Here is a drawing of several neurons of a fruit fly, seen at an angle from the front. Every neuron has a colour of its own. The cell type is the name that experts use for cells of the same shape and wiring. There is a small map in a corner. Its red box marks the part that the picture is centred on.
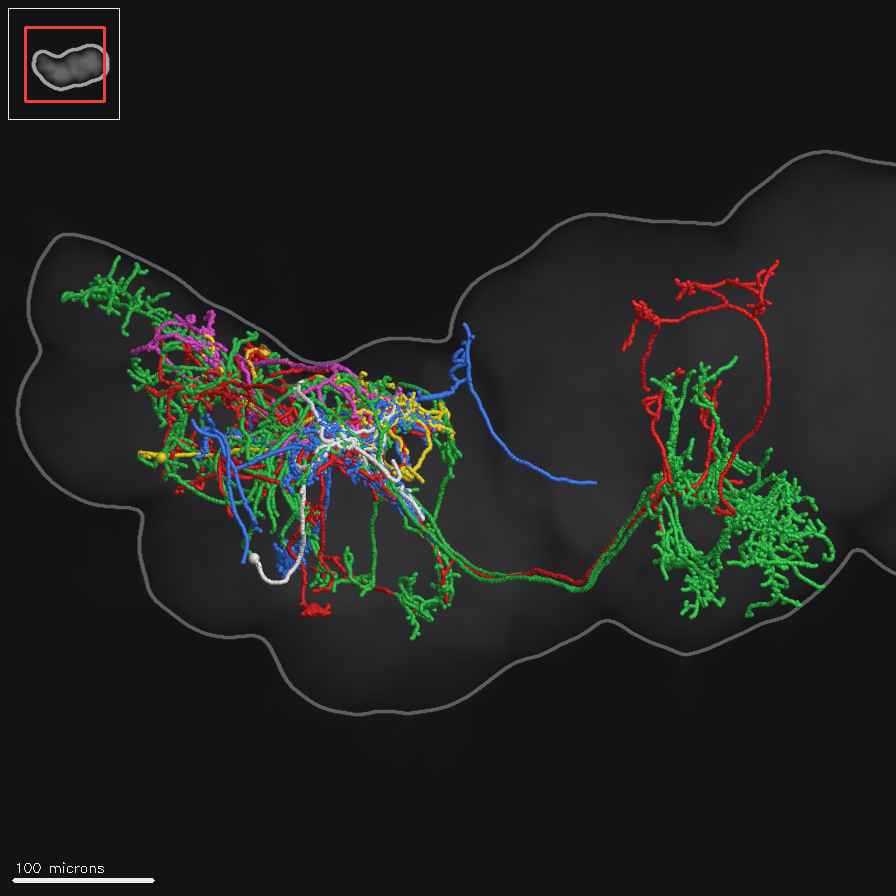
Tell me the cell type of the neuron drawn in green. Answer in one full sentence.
The cell type of this neuron is DNge150.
